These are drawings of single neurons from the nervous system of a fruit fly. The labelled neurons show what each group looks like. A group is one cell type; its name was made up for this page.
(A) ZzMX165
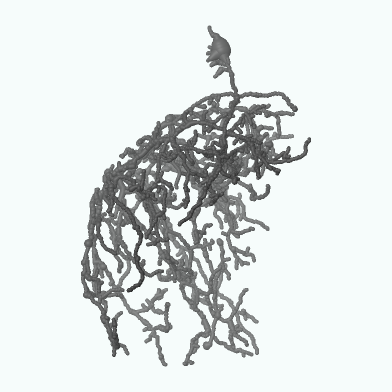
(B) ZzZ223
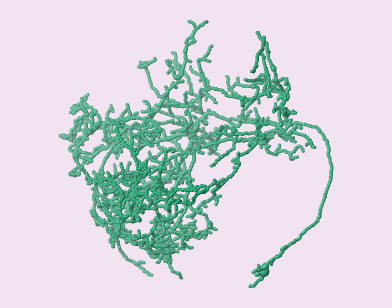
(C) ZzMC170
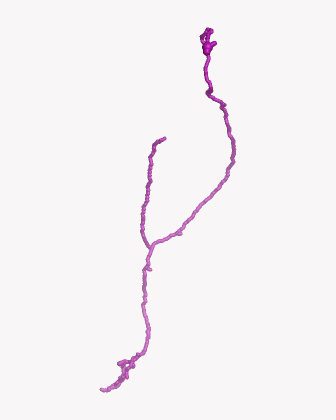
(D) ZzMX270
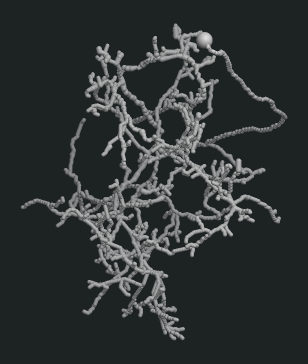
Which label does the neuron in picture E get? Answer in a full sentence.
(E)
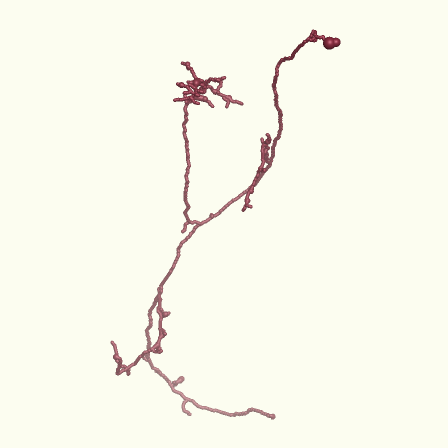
It belongs to ZzMC170.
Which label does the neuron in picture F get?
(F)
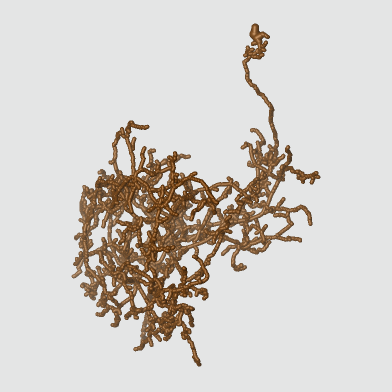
It belongs to ZzZ223.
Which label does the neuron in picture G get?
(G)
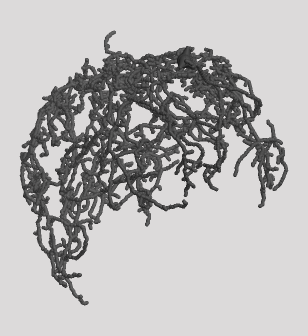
It belongs to ZzMX165.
